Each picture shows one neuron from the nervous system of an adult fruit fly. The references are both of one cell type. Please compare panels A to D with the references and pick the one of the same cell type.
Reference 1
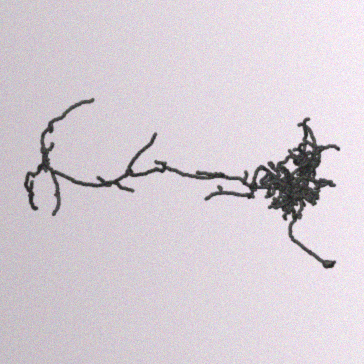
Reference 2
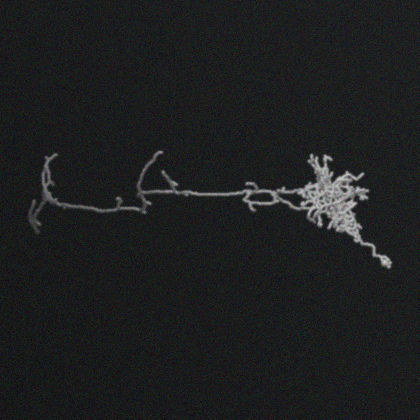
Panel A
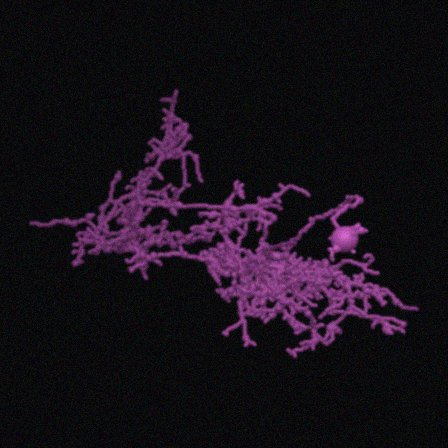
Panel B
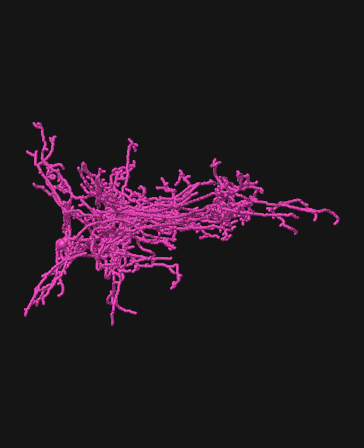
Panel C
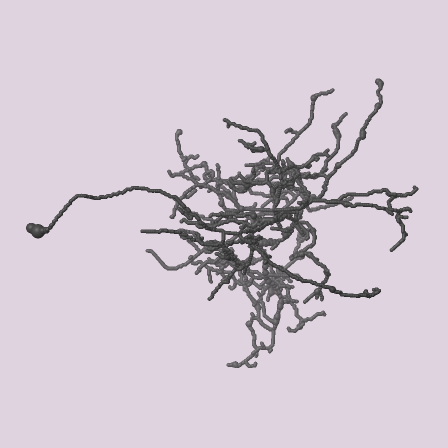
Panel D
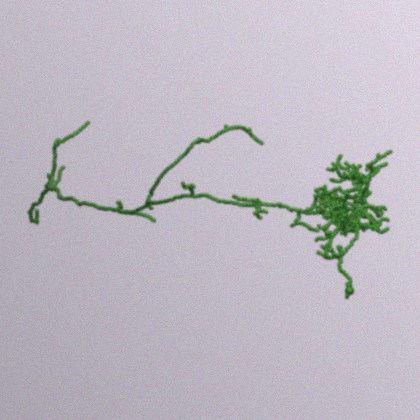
Panel D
